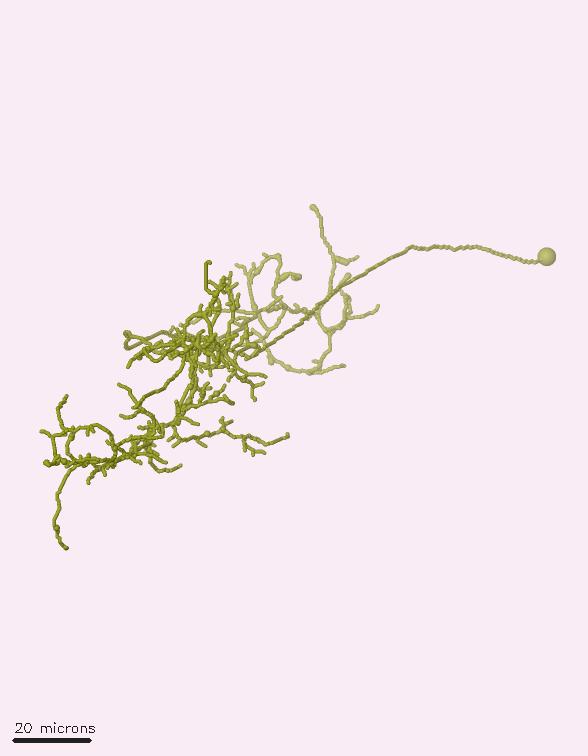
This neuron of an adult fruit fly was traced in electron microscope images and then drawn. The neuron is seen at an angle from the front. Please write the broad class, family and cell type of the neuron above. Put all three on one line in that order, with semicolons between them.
nerve-cord intrinsic neuron; hemilineage 12B; IN12B068_a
